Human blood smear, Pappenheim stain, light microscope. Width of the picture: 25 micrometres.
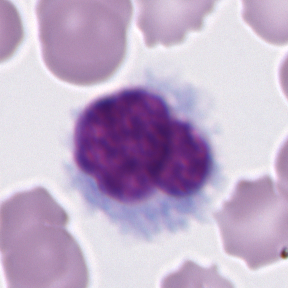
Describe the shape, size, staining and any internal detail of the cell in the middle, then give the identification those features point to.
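First, size: the cell is about 13 micrometres across, and its nucleus about 12 by 10 micrometres. Next, chromatin: dark purple and coarsely clumped, with small paler spaces between the clumps. Then cytoplasm: pale blue, forming its widest rim below the nucleus, with a ragged outer edge bearing fine wispy projections. Last, the name: hairy cell.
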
